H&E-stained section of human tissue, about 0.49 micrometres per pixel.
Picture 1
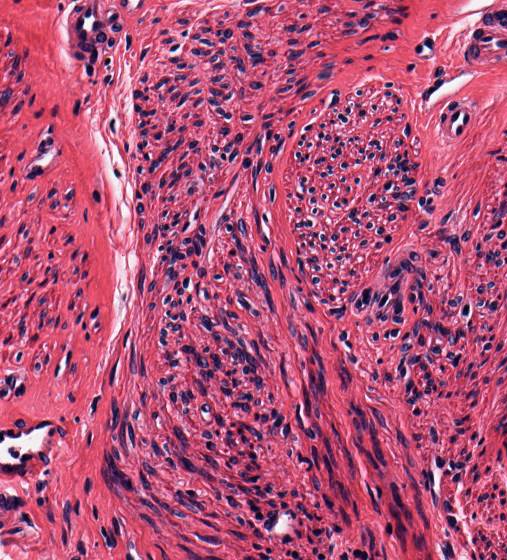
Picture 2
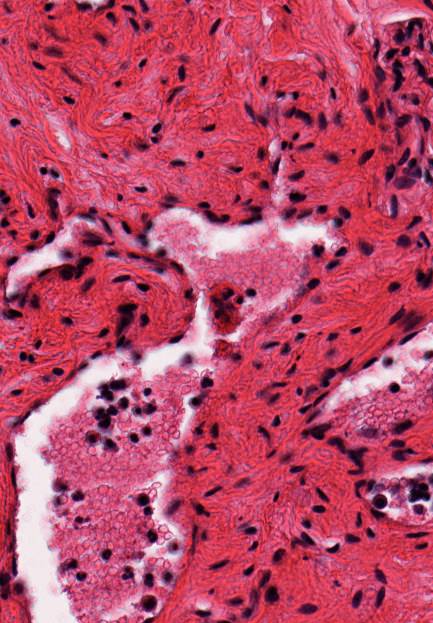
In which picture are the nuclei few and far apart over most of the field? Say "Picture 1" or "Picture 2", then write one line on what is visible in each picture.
Picture 2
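In picture 1: The field is a densely cellular proliferation of cells arranged in interweaving bundles separated by bands of pink collagen.
In picture 2: The nuclei scattered in the fibrous tissue are sparse, dark and mostly elongated or spindle-shaped.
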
